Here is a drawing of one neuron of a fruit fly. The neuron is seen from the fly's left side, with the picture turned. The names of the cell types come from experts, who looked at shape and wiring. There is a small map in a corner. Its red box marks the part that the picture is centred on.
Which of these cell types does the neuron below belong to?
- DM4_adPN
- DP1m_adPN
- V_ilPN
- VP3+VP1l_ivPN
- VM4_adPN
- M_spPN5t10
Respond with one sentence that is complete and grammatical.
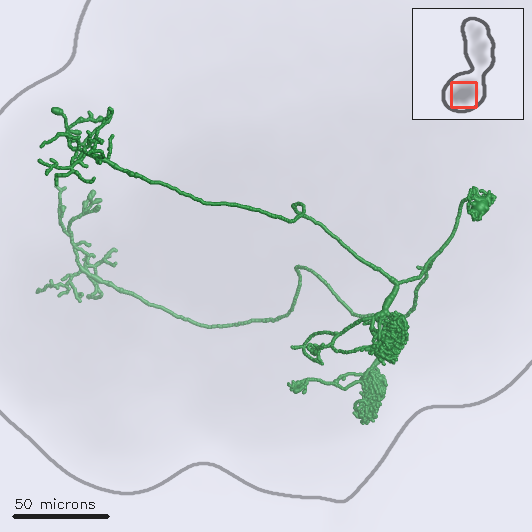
Among cell types, the one for this neuron is V_ilPN.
